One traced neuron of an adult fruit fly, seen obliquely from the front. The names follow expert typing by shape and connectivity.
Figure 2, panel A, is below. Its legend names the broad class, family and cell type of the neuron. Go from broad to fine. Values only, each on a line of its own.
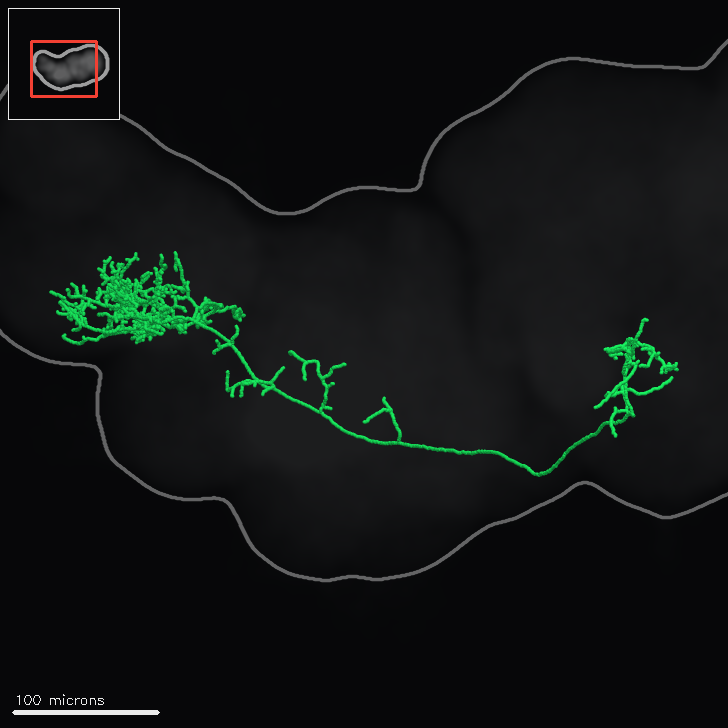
ascending neuron
hemilineage 08B
AN08B026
